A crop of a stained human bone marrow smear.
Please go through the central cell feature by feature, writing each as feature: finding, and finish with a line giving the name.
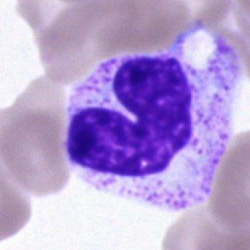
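Position: nucleus toward left side of cell; wider cytoplasmic rim on right
Chromatin: dark purple, coarsely clumped
Granules: fine, purple, scattered throughout cytoplasm
Vacuole: single, round, clear, at upper right edge of cytoplasm
Identity: band neutrophil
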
